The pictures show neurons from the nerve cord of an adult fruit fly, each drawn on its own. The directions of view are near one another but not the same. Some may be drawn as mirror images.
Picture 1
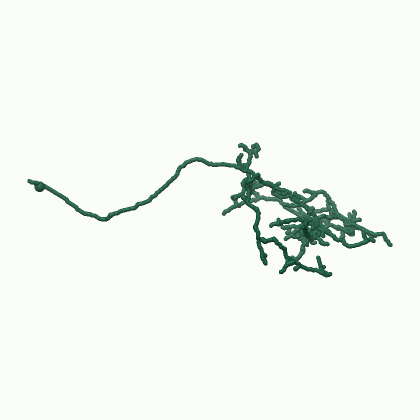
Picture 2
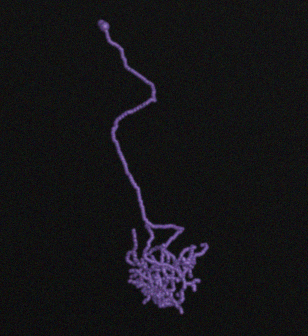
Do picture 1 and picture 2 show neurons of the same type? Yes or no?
no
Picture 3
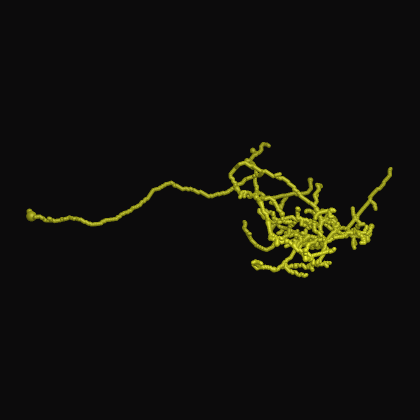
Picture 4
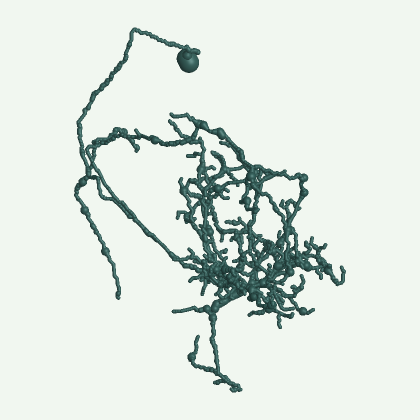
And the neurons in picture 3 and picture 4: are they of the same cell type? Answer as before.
no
